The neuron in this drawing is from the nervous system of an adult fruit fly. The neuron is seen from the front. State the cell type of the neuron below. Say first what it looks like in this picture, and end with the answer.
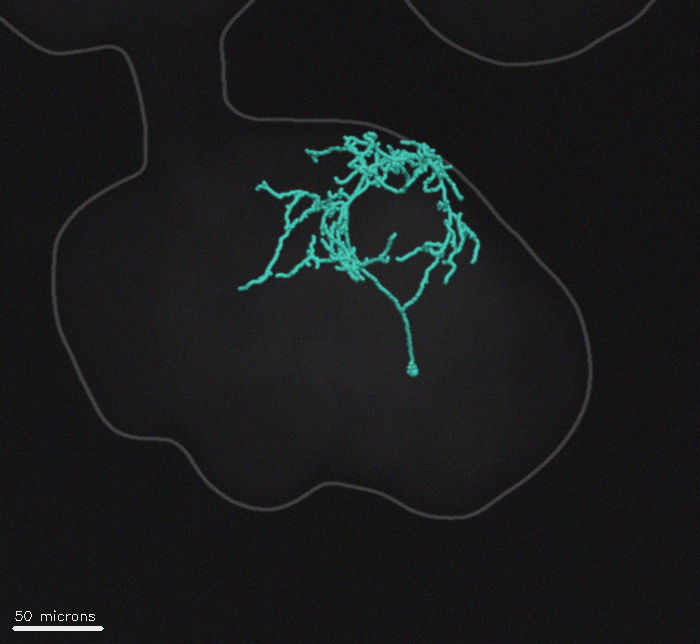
By the scale bar it is about 140 microns tall in this view. As drawn here it is about as wide as it is tall. It is a nerve-cord intrinsic neuron. Its cell type is IN12A044.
